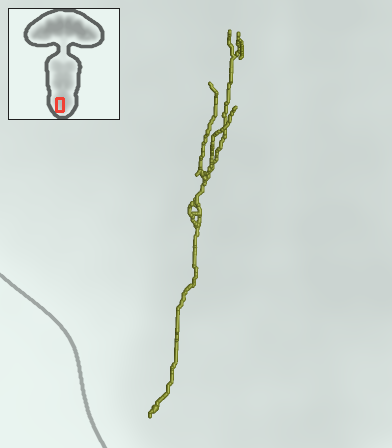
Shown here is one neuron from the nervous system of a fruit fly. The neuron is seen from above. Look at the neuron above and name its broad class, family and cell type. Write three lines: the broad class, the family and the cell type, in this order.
sensory neuron entering the nerve cord
class gustatory
LgLG1b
